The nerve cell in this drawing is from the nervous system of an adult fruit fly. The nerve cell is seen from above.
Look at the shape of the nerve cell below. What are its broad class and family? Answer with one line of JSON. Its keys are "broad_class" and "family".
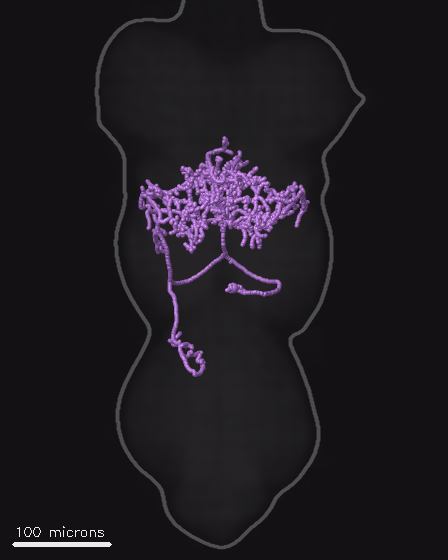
{"broad_class": "nerve-cord intrinsic neuron", "family": "hemilineage 19B"}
